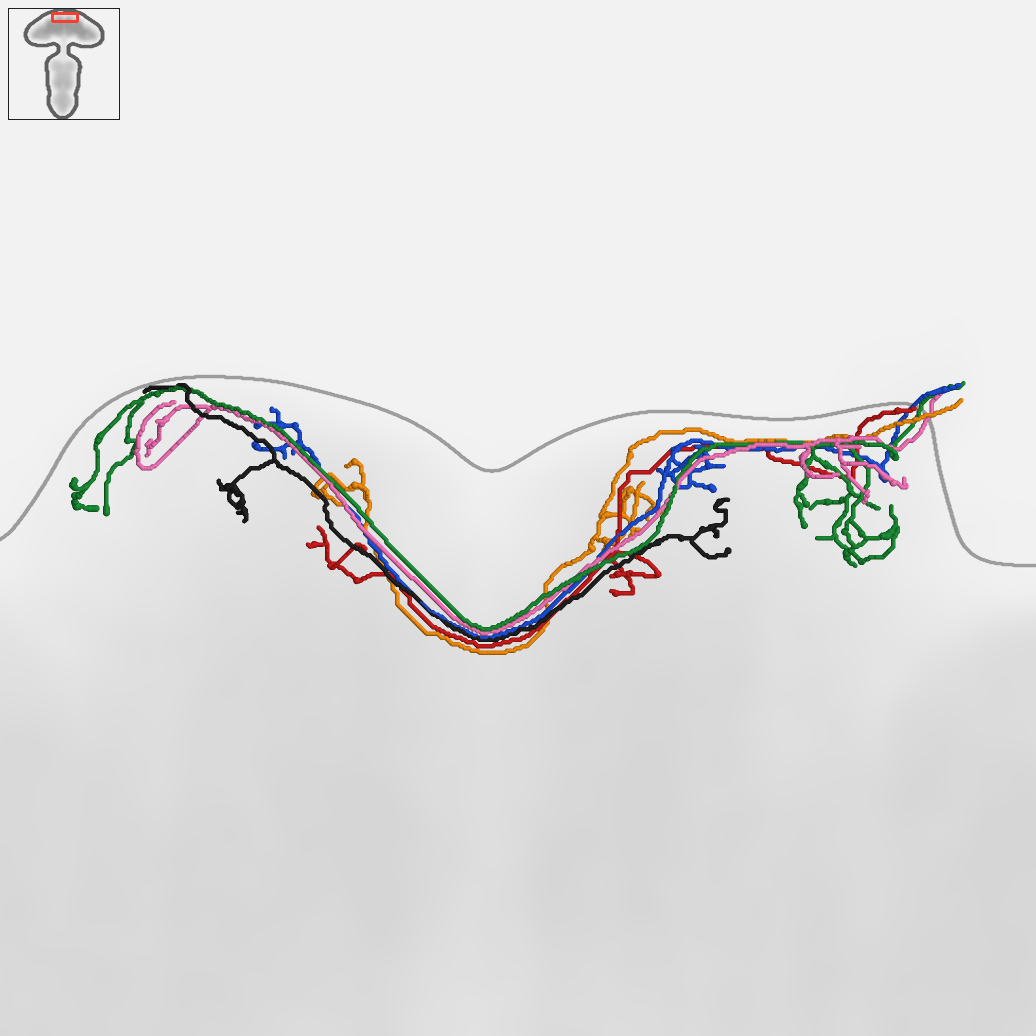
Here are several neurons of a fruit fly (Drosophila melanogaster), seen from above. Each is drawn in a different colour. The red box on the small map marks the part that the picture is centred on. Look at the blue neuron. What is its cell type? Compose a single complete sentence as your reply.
This neuron represents the cell type ORN_DA2.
